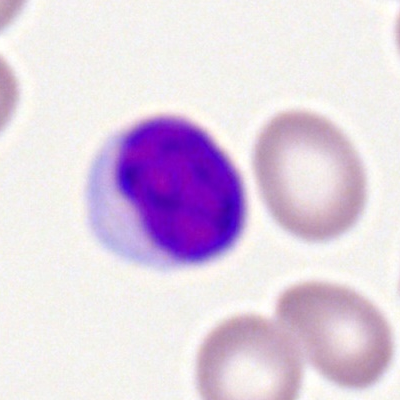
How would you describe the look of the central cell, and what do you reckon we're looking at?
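Most of the cell is taken up by the nucleus. The cytoplasm forms a pale blue crescent lying mainly on the left side of the cell. No granules are visible in this cytoplasm, and it contains no vacuoles. The cell is a lymphocyte.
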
